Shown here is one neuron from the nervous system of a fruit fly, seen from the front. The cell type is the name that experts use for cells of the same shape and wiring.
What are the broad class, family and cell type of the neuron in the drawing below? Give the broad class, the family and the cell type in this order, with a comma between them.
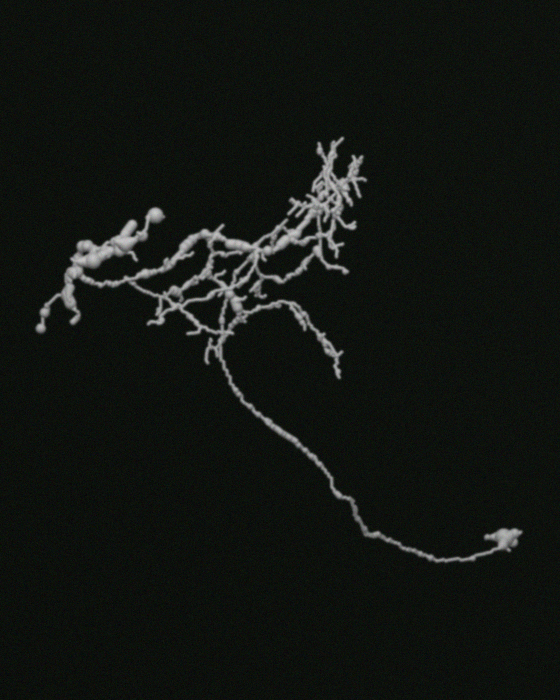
nerve-cord intrinsic neuron, hemilineage 03B, IN03B073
